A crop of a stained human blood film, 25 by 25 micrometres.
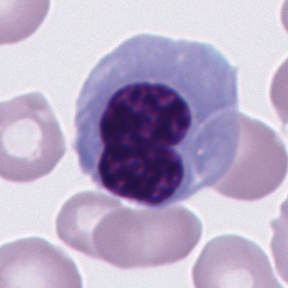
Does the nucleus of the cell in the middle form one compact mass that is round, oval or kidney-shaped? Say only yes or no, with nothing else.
No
